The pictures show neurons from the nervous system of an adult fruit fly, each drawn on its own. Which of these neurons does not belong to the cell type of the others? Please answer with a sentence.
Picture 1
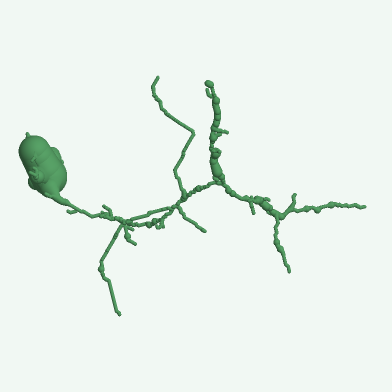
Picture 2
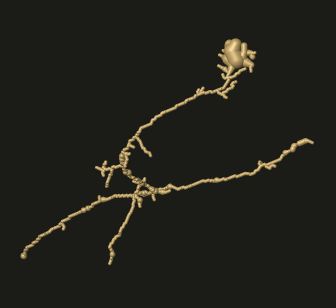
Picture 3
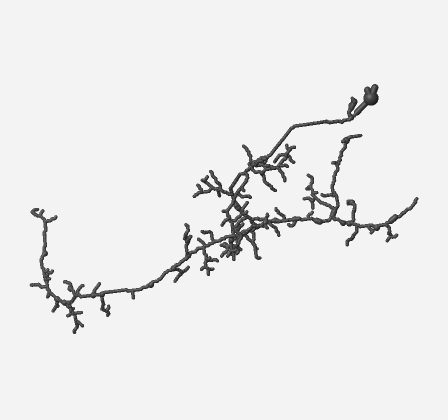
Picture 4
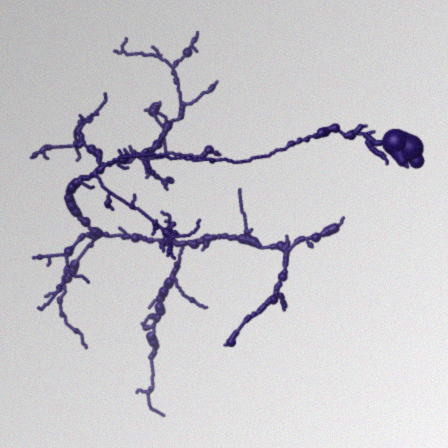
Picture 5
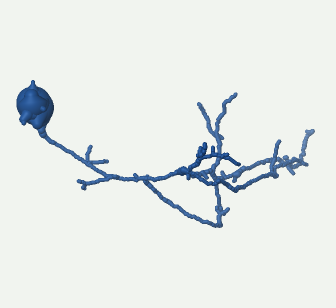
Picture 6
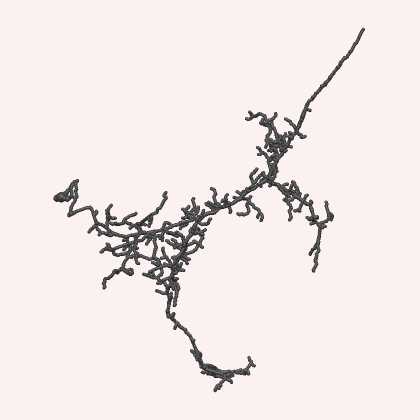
The neuron in picture 5 is of another cell type than the rest.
